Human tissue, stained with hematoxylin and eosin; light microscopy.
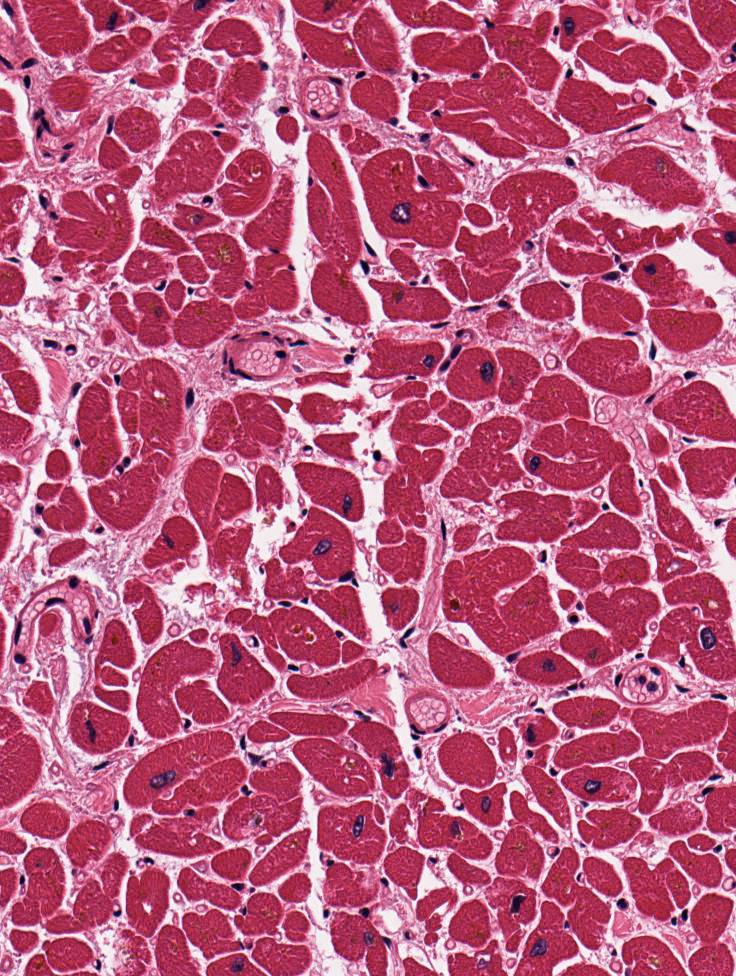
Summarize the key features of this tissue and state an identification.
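Across the field, muscle fibres are cut mostly in cross section, as rounded and irregular red profiles. Any visible muscle nucleus lies singly in the fibre's centre. Many fibres hold small golden-brown granules clustered near the centre. Between the fibres is pale pink loose fibrous tissue with small dark elongated nuclei, widened in bands through the middle of the field. The tissue is left ventricle of the heart.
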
